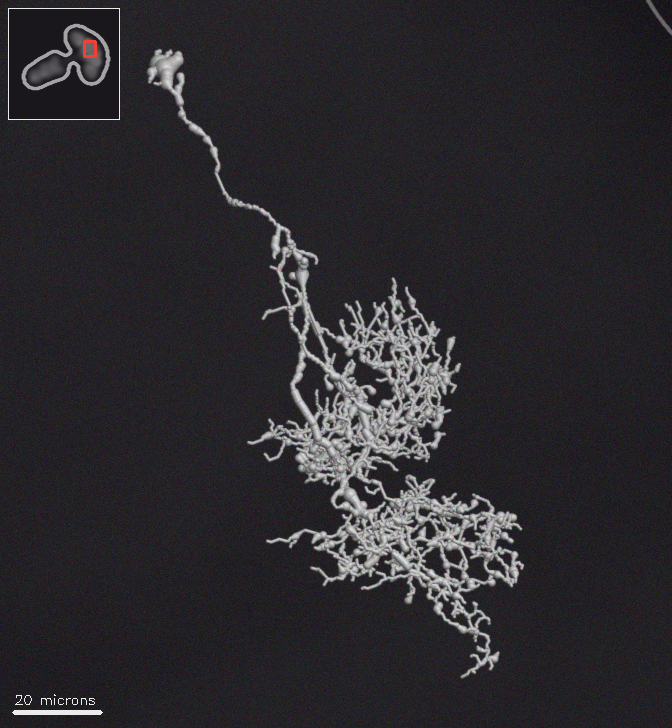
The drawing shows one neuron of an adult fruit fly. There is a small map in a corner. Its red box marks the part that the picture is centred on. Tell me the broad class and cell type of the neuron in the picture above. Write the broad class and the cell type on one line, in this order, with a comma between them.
central-brain intrinsic neuron, GNG032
